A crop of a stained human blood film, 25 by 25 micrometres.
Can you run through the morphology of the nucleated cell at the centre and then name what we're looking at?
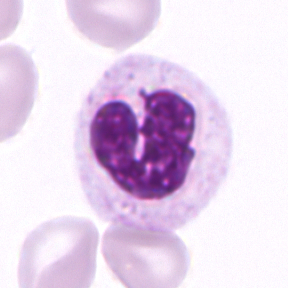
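The cell has a round, smooth outline. Its nucleus, about 10 micrometres across, is cut by a deep notch from the upper edge, giving a kidney-like shape. The chromatin is dark purple and coarsely clumped, and a wide rim of pale pinkish-lilac cytoplasm surrounds the nucleus. This is a band neutrophil.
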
